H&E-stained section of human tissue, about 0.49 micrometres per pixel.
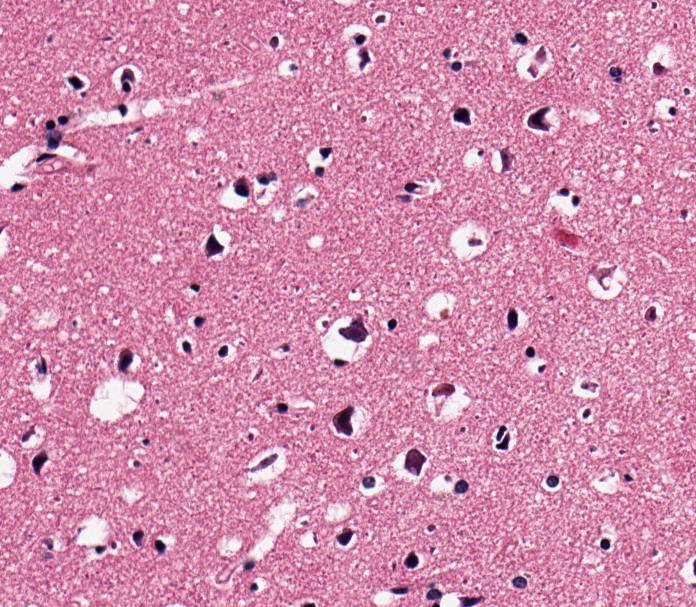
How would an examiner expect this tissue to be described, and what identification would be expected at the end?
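A uniform, finely granular pink neuropil fills the field, its cells lying singly, without layering or organised units. Small, round, darkly stained nuclei with scant visible cytoplasm are scattered throughout. Centrally, several neurons are shrunken, angular and darkly stained. A thin capillary crosses the upper left obliquely. This is cerebral cortex.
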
